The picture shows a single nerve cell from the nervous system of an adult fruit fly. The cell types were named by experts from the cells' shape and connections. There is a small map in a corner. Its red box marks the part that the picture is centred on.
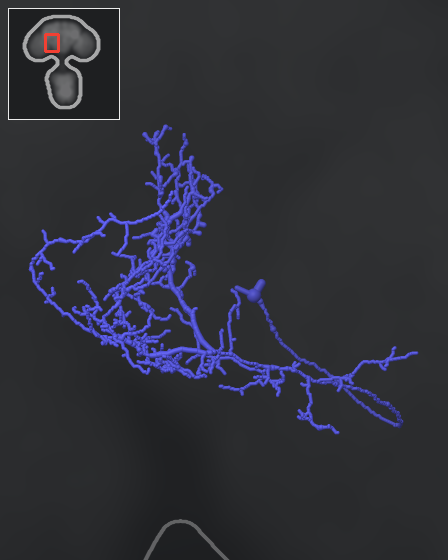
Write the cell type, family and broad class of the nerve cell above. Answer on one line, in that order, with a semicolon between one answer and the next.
WED206; hemilineage MD3; central-brain intrinsic neuron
